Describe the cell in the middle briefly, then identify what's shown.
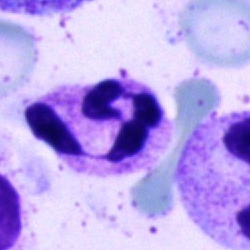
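Look at the outline first: it is oval, longer from side to side than from top to bottom. Now the chromatin, which is dark purple and densely clumped. Around it, the cytoplasm is pale pinkish-lilac and holds fine lilac granules. This cell is a segmented neutrophil.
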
